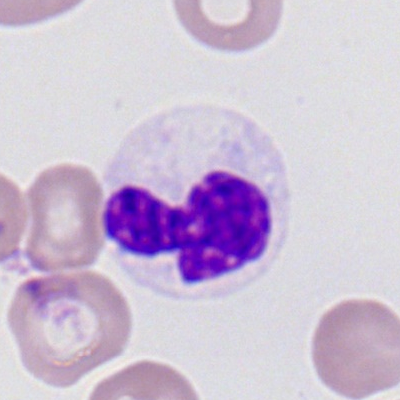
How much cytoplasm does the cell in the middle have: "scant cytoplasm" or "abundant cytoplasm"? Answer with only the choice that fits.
Abundant cytoplasm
